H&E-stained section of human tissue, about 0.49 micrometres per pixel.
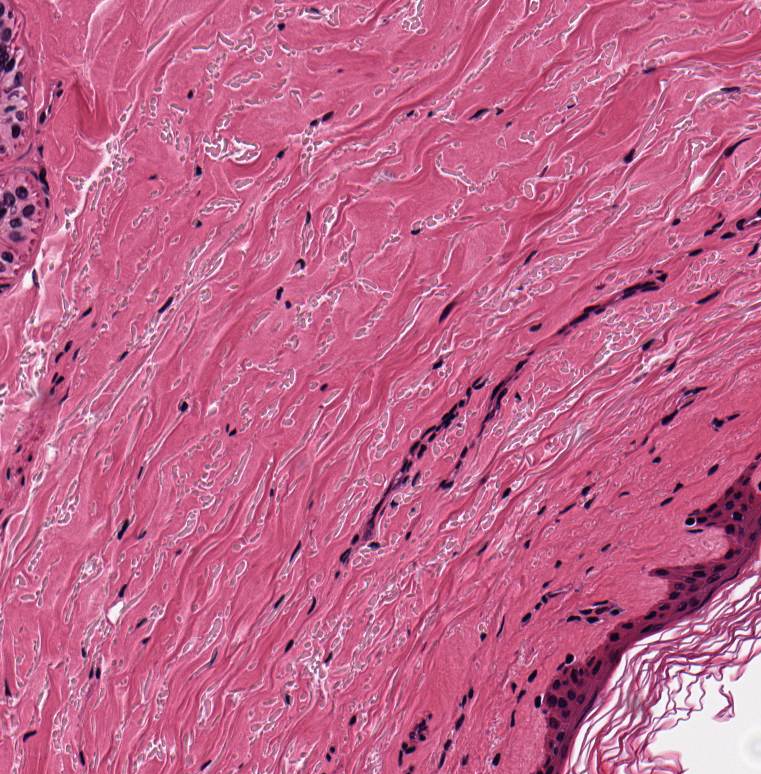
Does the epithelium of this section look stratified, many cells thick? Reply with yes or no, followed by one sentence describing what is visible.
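Yes. The epithelium at the lower right is stratified squamous and only a few cell layers thick.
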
